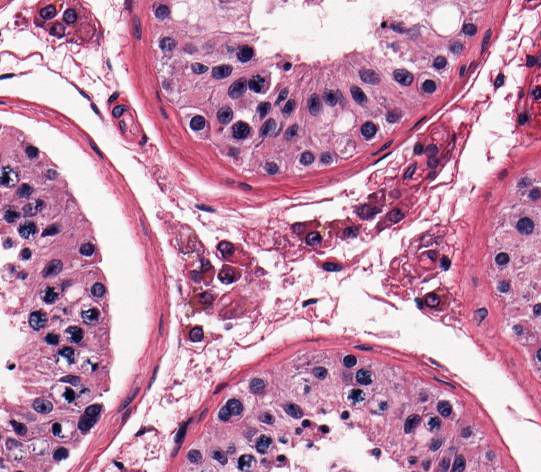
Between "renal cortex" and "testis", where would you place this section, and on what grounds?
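Testis. Deciding point: clusters of Leydig cells in the central interstitium, with abundant pink cytoplasm, round nuclei, some holding brown granular pigment. Tubule lining: stratified, several layers of rounded cells with round dark nuclei.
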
